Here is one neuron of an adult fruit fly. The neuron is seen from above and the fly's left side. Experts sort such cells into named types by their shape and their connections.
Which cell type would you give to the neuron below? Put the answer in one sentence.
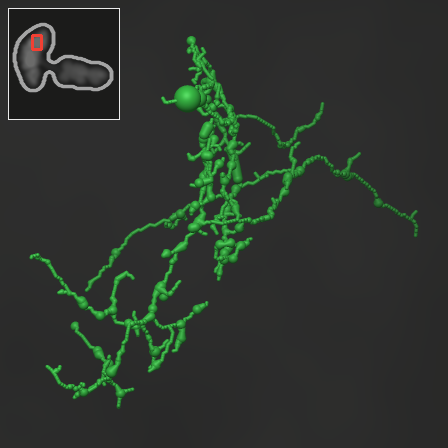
The cell type is CB1057.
